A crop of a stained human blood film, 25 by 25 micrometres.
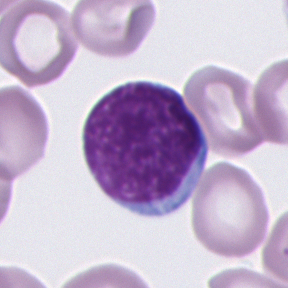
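Myeloblast, stained peripheral blood smear. Cell smooth and round, about 11 micrometres across. Nucleus round, about 10 micrometres across, filling about 80% of the cell's area, set off-centre toward the upper left. Cytoplasm pale blue, a thin crescent mainly along the lower right edge.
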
